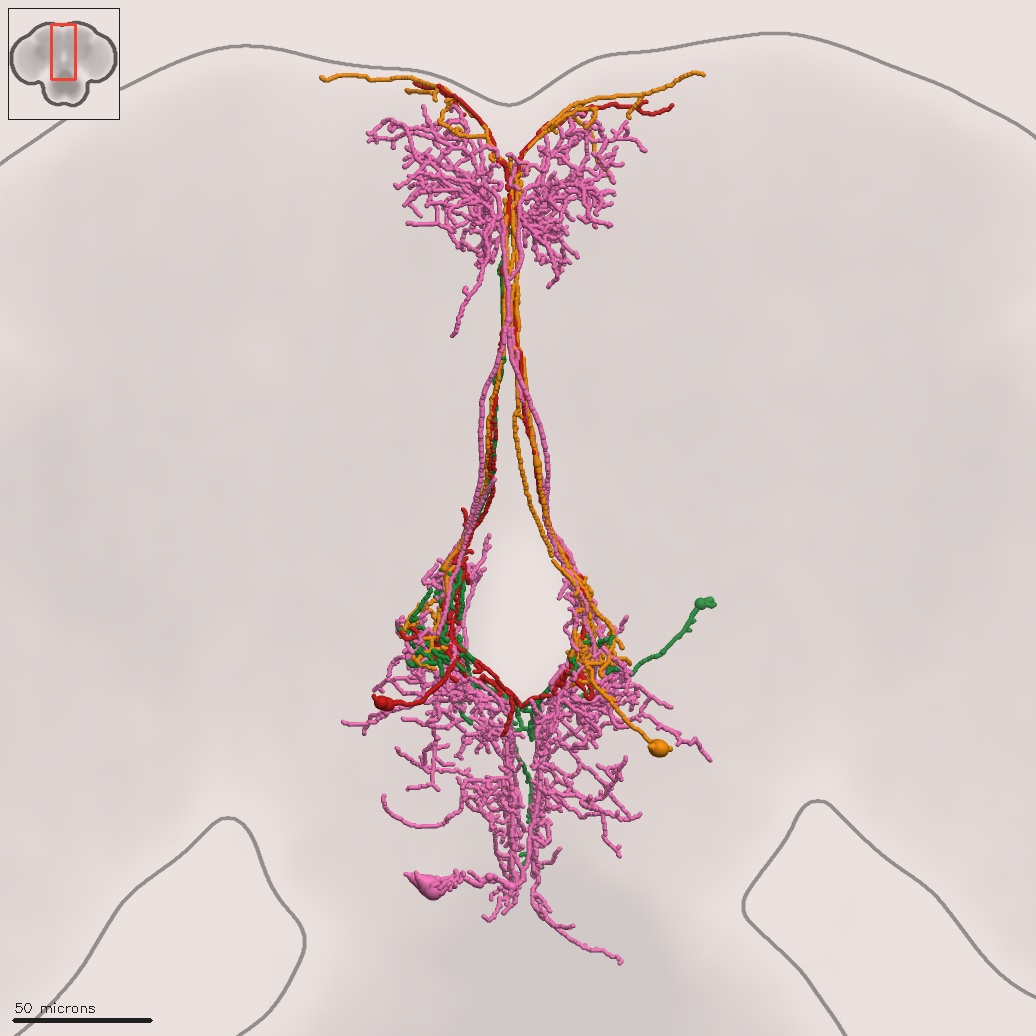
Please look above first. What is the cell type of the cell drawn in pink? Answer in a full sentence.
The cell type is GNG323.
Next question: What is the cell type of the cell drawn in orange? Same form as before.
The cell type is SMP740.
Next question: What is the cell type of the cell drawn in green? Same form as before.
The cell type is FLA018.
